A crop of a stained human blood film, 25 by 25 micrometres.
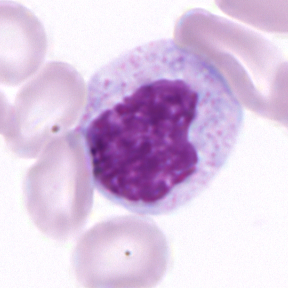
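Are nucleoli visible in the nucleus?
No, none can be seen.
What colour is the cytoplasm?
A pale greyish blue.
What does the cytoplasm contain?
Fine pink-red granules scattered throughout it, and no vacuoles.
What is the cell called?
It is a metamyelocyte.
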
